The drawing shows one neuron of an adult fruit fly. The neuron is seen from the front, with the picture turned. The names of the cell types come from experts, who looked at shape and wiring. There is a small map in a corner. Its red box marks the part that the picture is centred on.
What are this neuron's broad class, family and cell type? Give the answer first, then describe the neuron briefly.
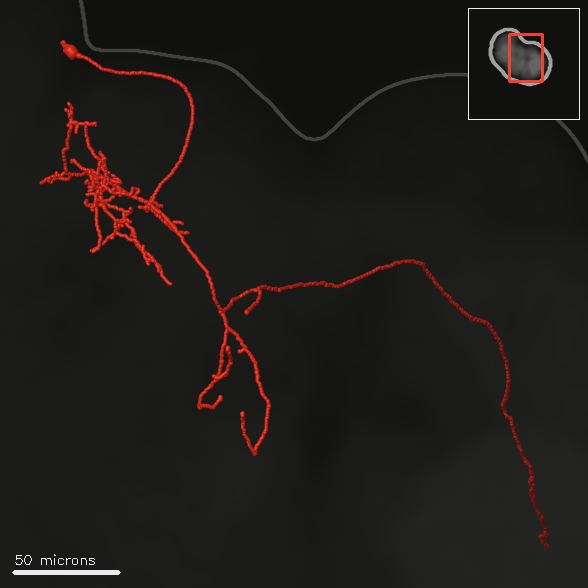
This is a descending neuron. Its family is hemilineage LB7. It is of cell type DNg07. Its cell body lies at the upper left of the picture. By the scale bar it is about 250 microns wide in this view.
